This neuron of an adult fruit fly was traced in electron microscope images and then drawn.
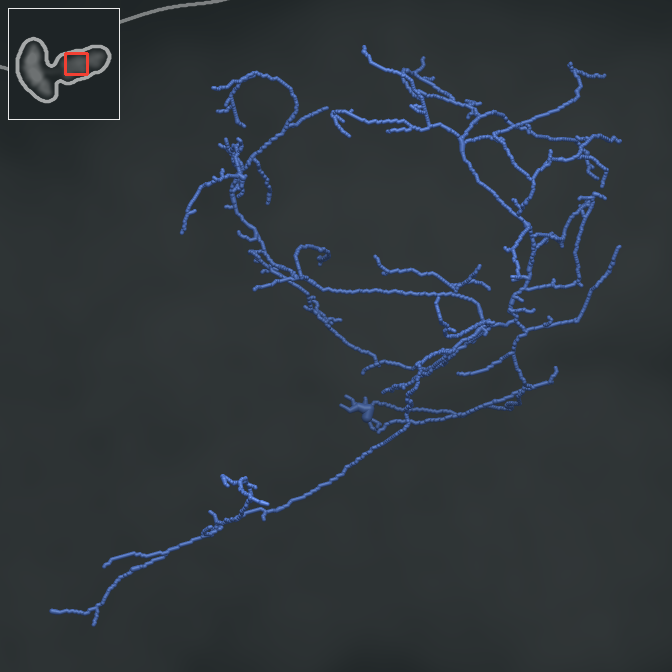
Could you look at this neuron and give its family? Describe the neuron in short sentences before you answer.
It lies in the nerve cord. Its cell body lies in the middle of the picture. Dozens of branch ends can be seen. This is a nerve-cord intrinsic neuron. The family is hemilineage 05B.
